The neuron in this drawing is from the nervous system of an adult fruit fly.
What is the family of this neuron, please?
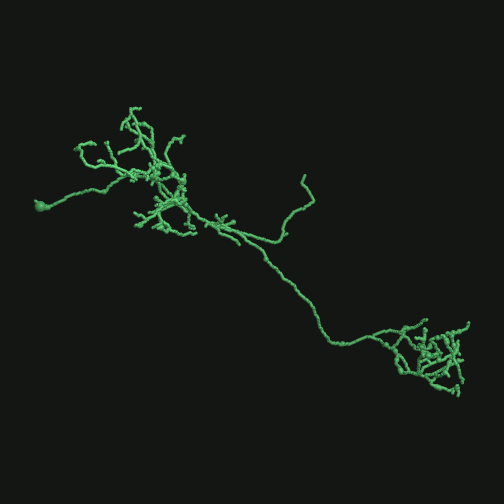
hemilineage VLPd&p1_posterior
